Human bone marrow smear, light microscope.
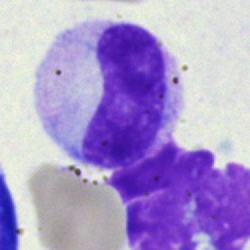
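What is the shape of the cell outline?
Round and smooth.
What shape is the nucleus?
Kidney-shaped, with its indented side facing left.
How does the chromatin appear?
Dense and dark purple, with slight patchy clumping; no nucleoli are visible.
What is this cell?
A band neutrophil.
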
